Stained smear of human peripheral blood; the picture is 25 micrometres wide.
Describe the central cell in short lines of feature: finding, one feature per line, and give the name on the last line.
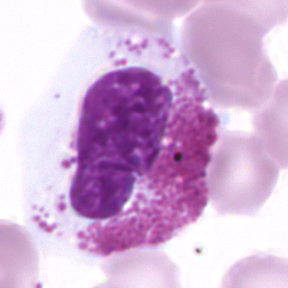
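Nucleus: toward the left side of the cell
Nucleoli: none visible
Granules: packed most densely on the right side
Cytoplasm: pale, nearly colourless where granules are sparse
Name: eosinophil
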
